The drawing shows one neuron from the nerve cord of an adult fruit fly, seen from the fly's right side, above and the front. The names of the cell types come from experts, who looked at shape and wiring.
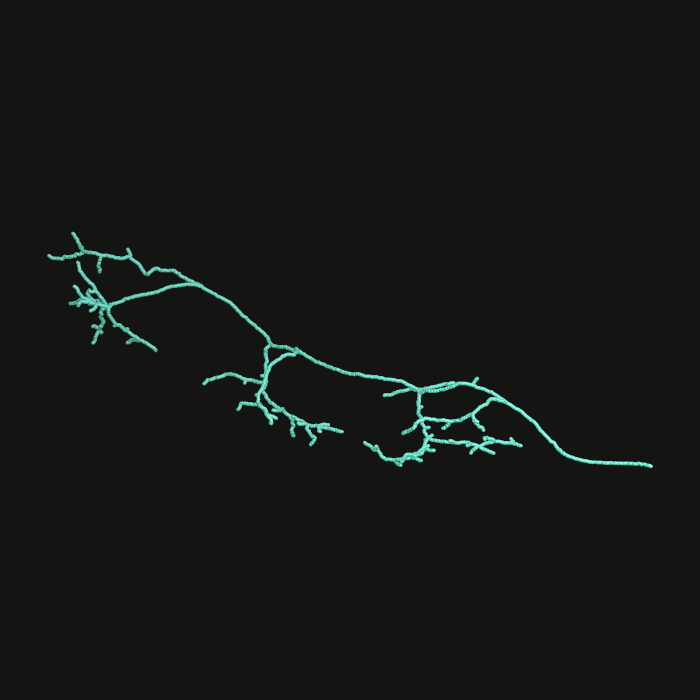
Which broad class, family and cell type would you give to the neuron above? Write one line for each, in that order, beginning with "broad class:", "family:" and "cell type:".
broad class: descending neuron
family: hemilineage LB6
cell type: DNge007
